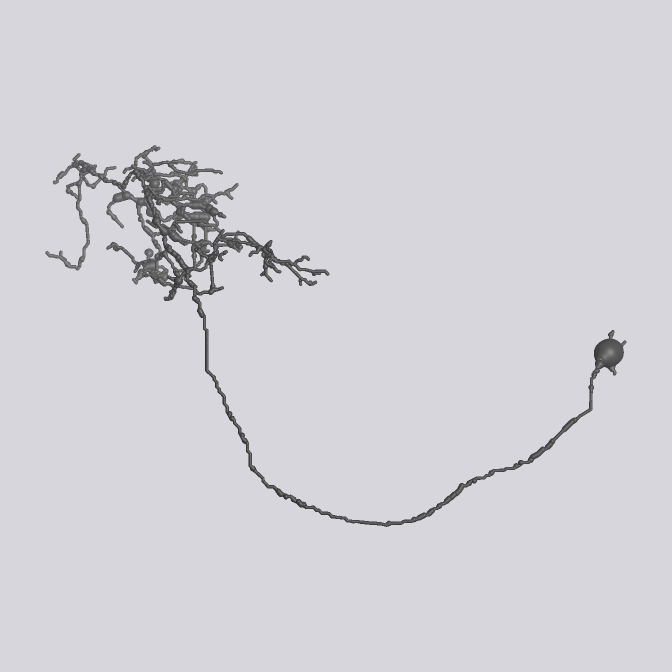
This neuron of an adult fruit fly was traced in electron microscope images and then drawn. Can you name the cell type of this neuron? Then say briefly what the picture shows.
It is of cell type SLP024. It is a central-brain intrinsic neuron. The picture shows dozens of branch ends. In this view it is wider than it is tall.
